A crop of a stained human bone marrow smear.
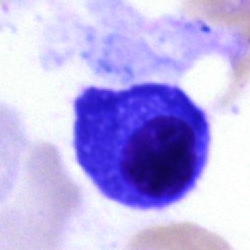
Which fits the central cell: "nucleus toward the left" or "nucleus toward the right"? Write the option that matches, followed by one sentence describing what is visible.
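Nucleus toward the right. The nucleus lies off-centre, towards the lower right of the cell.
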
